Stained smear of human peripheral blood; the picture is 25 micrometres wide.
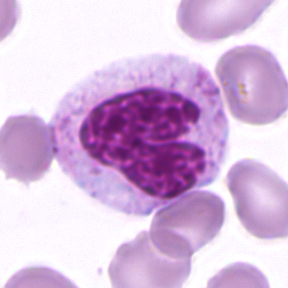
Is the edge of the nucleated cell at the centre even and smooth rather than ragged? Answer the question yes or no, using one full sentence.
Yes, the edge of this cell is smooth and even.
